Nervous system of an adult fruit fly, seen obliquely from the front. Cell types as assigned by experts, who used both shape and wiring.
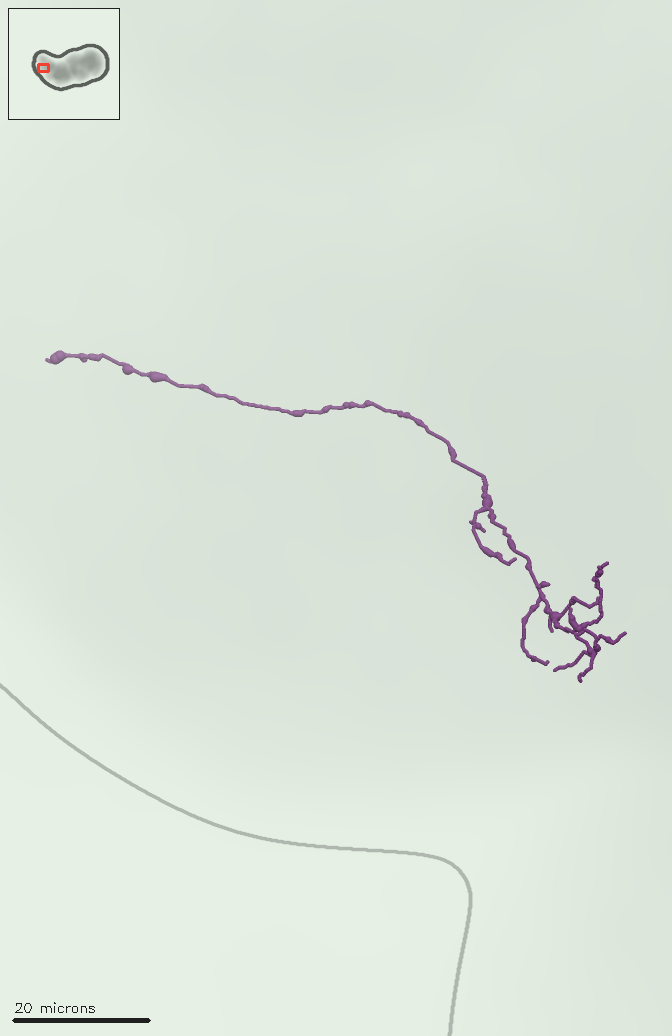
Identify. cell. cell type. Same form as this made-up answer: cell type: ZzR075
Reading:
cell type: LgLG1a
